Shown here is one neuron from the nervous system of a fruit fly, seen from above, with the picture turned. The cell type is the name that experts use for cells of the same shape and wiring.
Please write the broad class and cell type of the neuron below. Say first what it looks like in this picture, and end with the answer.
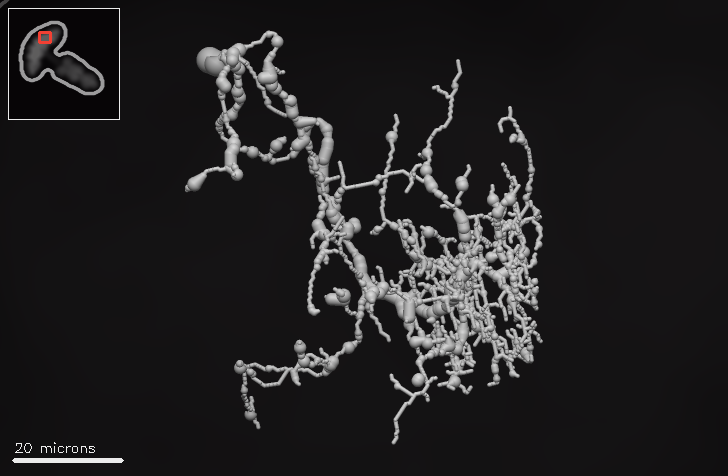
It lies in the brain. By the scale bar it is about 75 microns tall in this view. Dozens of branch ends can be seen. It is a central-brain intrinsic neuron. It is of cell type PVLP078.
